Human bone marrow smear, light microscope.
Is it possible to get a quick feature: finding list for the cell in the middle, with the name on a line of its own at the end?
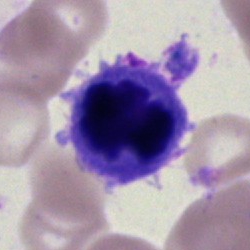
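Outline: roughly round, I'd say
Edge: many short, fine spiky projections standing out all around
Nucleus: very dark purple, nearly black, looks dense
Cytoplasm: thin blue-violet rim around the nucleus
Name: erythroblast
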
